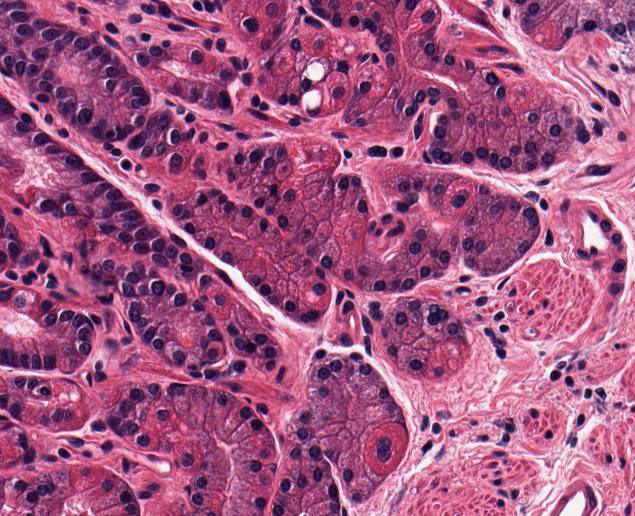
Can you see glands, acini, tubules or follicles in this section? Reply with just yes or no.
Yes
